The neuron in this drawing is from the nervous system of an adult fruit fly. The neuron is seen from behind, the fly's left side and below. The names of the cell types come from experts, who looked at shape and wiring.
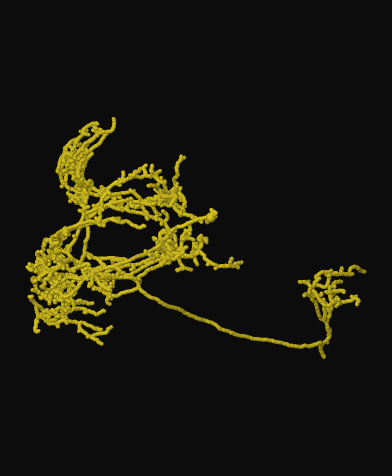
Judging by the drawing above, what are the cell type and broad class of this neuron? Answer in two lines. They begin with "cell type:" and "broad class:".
cell type: AVLP571
broad class: central-brain intrinsic neuron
